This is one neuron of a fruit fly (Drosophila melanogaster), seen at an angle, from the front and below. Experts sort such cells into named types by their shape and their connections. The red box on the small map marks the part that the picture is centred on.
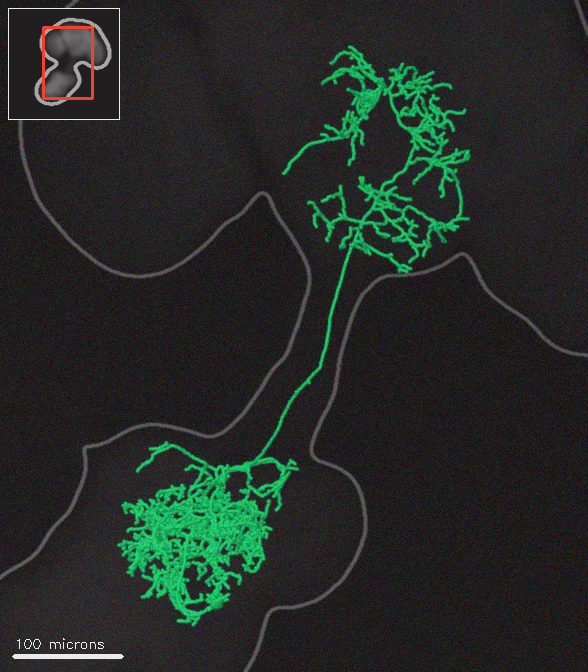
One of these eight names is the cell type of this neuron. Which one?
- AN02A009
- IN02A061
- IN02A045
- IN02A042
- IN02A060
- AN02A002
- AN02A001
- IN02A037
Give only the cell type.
AN02A002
